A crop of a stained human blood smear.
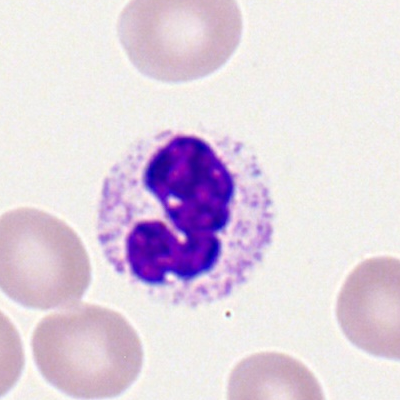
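Segmented neutrophil, the central cell of a stained human blood smear. The cell outline is roughly round, and the chromatin is dark purple and densely clumped. Fine lilac-pink granules are scattered throughout the pale pink cytoplasm.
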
